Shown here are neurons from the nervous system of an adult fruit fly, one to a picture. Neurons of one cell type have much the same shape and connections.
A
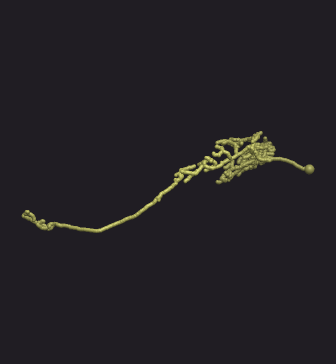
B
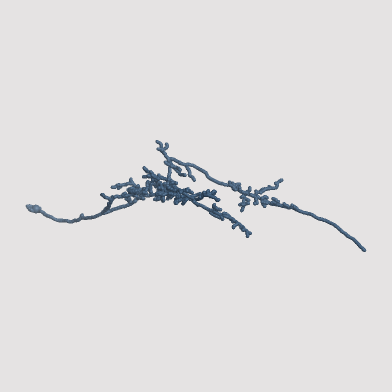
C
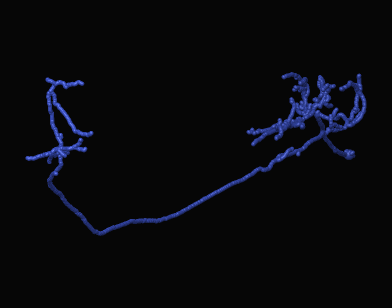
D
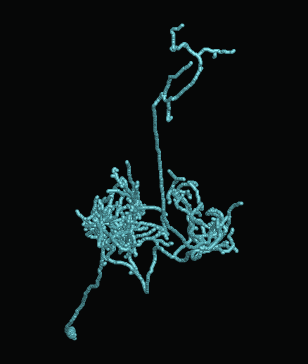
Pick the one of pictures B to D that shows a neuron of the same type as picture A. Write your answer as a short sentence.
Picture D is of the same cell type.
